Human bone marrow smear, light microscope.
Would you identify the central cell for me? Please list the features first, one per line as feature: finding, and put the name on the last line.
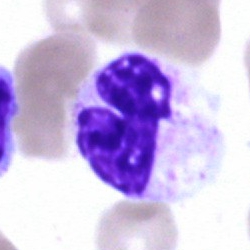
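Position: nucleus in the left part of the cell
Nucleus: deeply indented; note the notch on its left side
Chromatin: dense dark purple
Granules: fine, pink-purple, scattered through the cytoplasm
Name: segmented neutrophil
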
